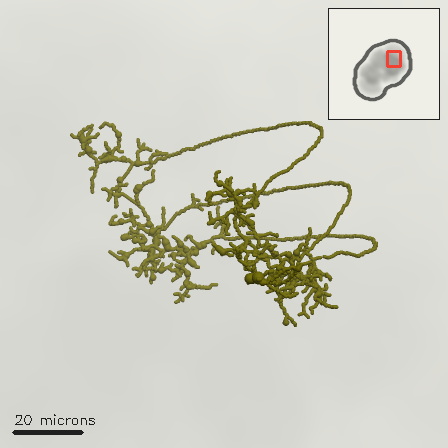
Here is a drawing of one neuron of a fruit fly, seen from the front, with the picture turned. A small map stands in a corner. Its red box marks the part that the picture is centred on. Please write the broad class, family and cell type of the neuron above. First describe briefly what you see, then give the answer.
The cell body is in the middle of the picture. From left to right in the picture it spans about 90 microns. The picture shows dozens of branch ends. It is an optic-lobe intrinsic neuron. Its family is TmY. Its cell type is TmY19a.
